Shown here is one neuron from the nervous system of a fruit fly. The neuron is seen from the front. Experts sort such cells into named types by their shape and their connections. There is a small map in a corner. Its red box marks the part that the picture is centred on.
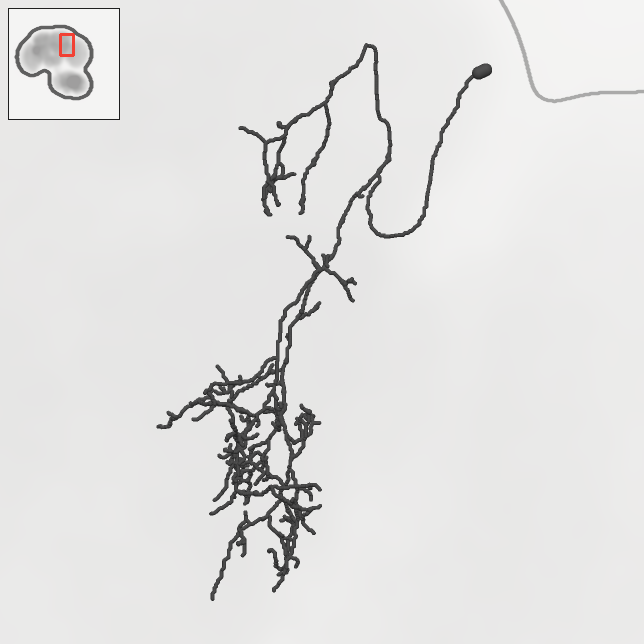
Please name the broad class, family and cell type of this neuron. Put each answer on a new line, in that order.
central-brain intrinsic neuron
hemilineage LHl1
AVLP003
